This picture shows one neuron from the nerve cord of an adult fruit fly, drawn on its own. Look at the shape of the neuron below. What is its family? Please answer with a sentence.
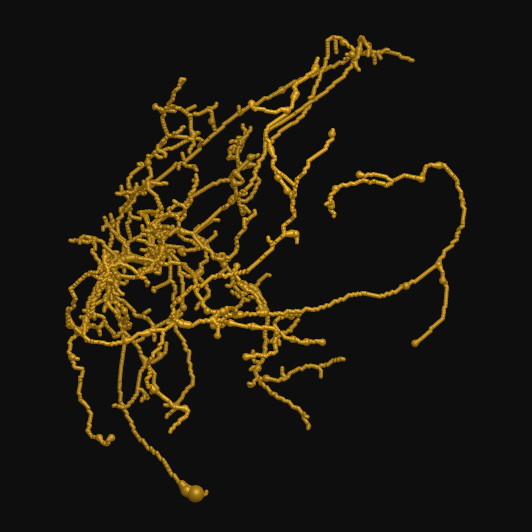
The family is hemilineage 04B.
